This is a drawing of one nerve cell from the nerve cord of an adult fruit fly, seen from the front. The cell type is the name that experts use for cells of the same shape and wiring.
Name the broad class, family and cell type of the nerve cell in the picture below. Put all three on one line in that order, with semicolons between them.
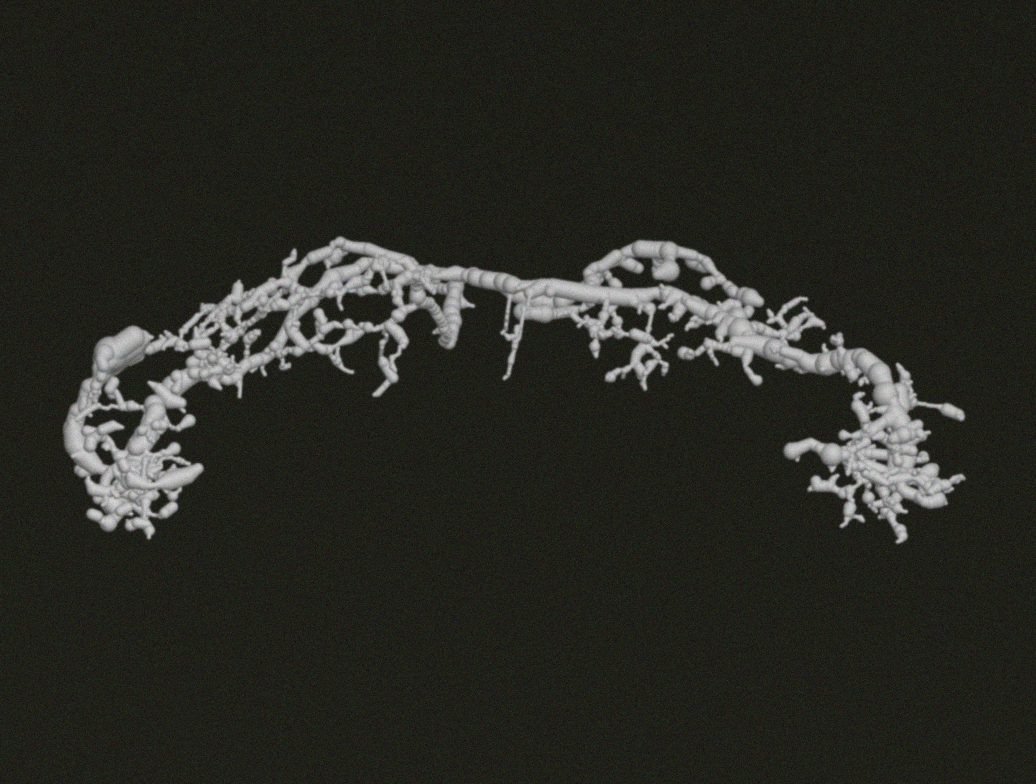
nerve-cord intrinsic neuron; hemilineage 11B; IN11B001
